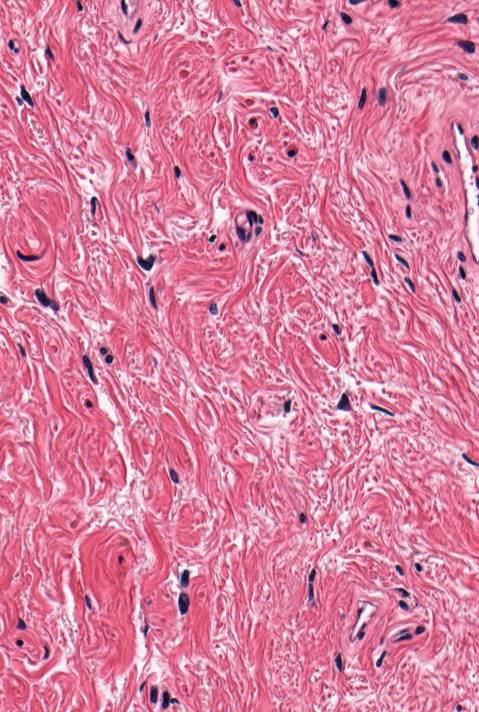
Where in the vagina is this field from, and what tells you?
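Dense connective tissue occupies the whole field, as pink-staining collagen bundles with no epithelium anywhere. The bundles are wavy and interlace in varied directions. Cells are sparse, their nuclei small, dark, thin and spindle-shaped, lying singly between bundles without visible nucleoli.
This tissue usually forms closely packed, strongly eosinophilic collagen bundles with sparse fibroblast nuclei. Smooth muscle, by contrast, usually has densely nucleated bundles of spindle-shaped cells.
The few thin, dark nuclei here set this tissue apart from it.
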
